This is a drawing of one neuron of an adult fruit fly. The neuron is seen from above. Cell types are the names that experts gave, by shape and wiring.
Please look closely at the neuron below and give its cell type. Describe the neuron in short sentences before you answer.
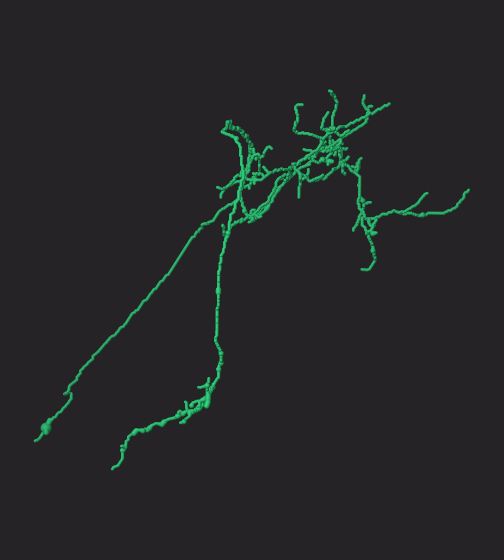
The cell body is at the lower left of the picture. Dozens of branch ends can be seen. This is a nerve-cord intrinsic neuron. The cell type is IN02A035.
